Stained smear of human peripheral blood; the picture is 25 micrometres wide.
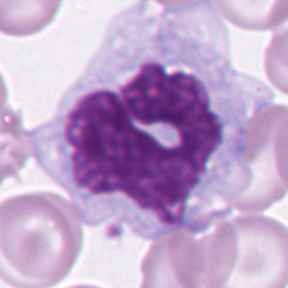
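Monocyte in a stained peripheral blood smear, the cell in the middle. Notice its irregular outline: broad, blunt bulges instead of a smooth circle. The nucleus, about 14 micrometres across, is deeply folded and encloses a pale gap to the right of its centre. Look closely at the chromatin: strand-like and lacy, with lighter patches between purple strands. No distinct nucleoli are visible.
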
